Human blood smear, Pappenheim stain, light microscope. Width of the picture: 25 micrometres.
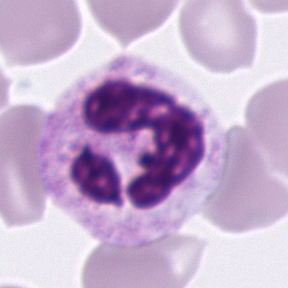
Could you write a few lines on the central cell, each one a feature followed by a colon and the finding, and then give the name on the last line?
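Larger nuclear piece: a curved band, shaped like a C
Smaller nuclear piece: look to the lower left of the cell
Nucleoli: none visible
Cytoplasm: plentiful and pale pinkish-lilac
Name: segmented neutrophil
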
